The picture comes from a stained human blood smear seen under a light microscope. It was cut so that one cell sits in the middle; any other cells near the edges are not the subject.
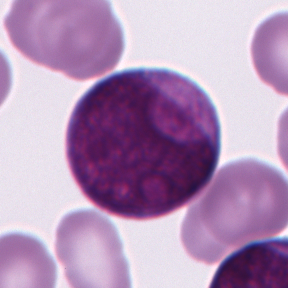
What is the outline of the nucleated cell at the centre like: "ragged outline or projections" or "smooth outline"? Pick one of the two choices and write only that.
Smooth outline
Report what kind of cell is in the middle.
myeloblast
